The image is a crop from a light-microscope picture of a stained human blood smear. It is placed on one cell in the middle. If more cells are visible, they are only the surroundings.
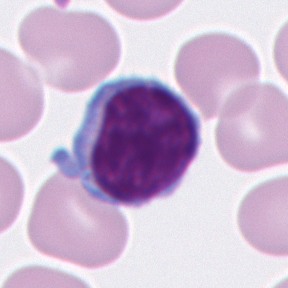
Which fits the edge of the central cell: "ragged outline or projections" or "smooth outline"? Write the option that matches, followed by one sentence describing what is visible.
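Ragged outline or projections. A small rounded bleb of cytoplasm projects from the lower left of the cell.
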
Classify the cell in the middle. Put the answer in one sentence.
The cell at the central position in this crop is a typical lymphocyte.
